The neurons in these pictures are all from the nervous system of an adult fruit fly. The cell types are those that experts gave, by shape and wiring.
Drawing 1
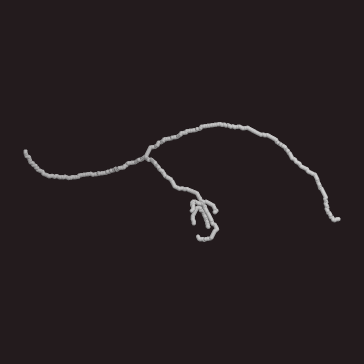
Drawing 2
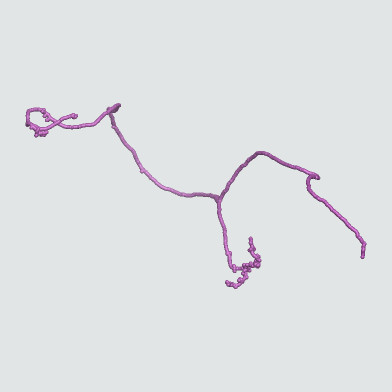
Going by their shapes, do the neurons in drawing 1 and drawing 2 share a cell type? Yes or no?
yes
